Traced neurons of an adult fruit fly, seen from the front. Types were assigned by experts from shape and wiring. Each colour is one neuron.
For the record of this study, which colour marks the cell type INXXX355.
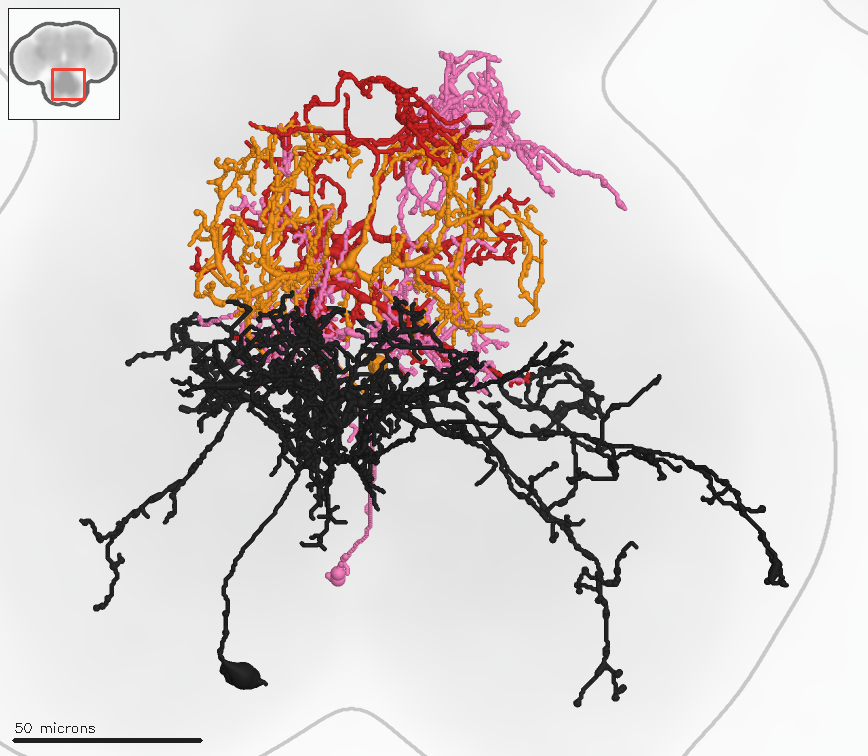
red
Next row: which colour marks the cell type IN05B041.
pink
